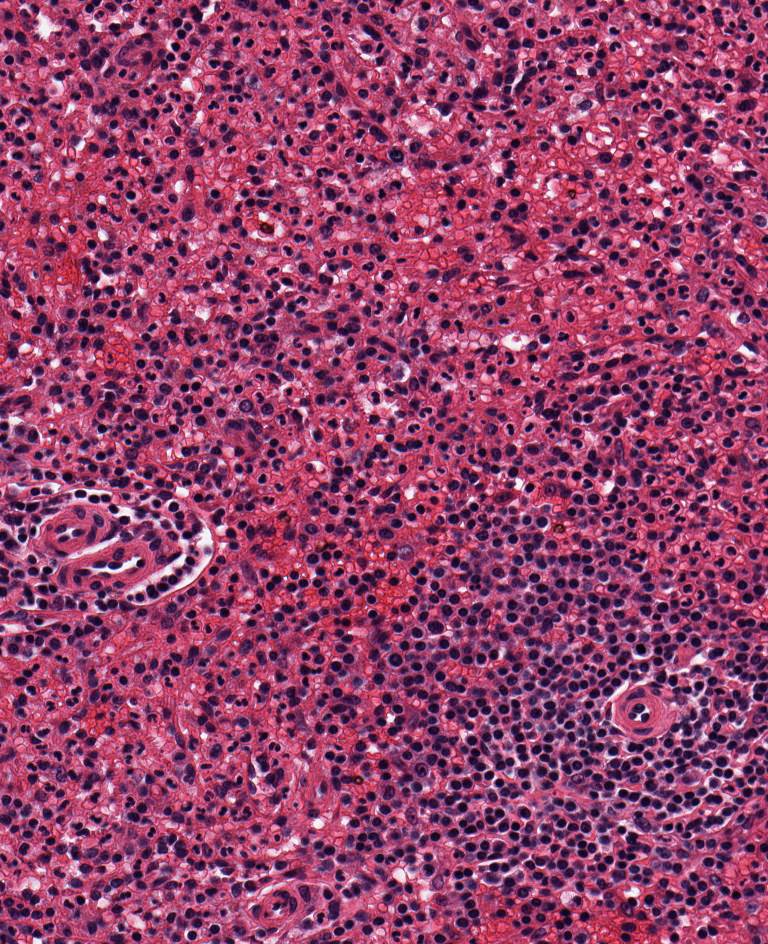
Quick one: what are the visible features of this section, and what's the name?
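A solid sheet of densely packed cells lacks glands, tubules and epithelium. Lymphocytes, with round, dense, dark nuclei and scant cytoplasm, make up the dark lower right zone, where a small round vessel has a thick concentric pink wall and narrow lumen. This is spleen.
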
